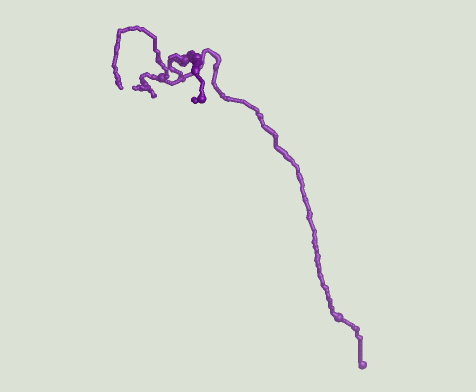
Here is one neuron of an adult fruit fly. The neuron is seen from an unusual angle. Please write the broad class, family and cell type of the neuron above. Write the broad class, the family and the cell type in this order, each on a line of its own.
sensory neuron entering the brain
class gustatory
LB1e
